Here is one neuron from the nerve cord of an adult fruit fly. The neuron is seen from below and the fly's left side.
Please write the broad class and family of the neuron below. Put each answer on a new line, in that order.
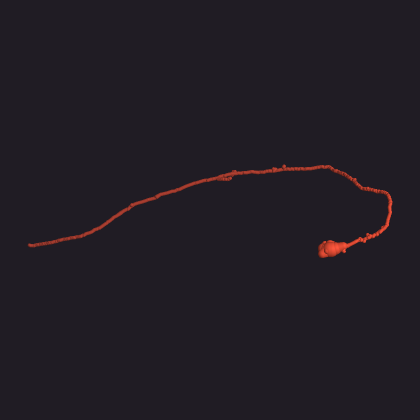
ascending neuron
hemilineage 27X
